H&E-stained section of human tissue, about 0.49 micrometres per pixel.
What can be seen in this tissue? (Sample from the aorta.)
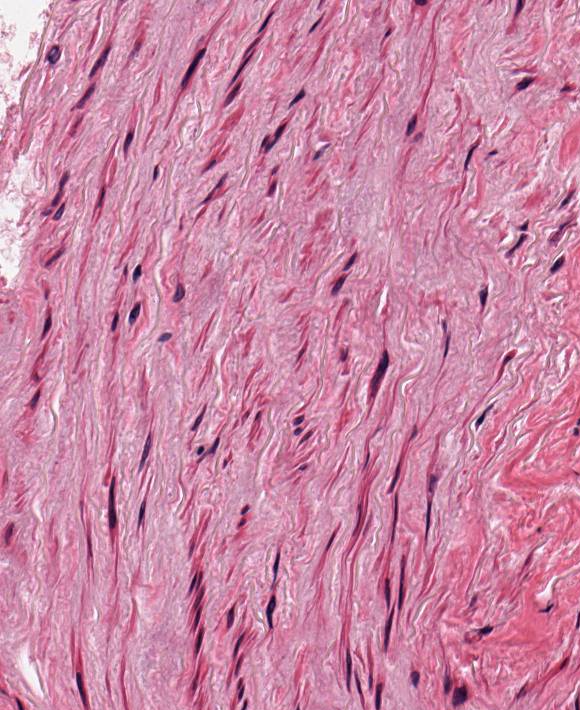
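Parallel fibre bundles, running roughly top to bottom across most of field. Fibres pink, wavy rather than straight. Nuclei dark, elongated, spindle-shaped; long axes along fibres. No distinct cytoplasm separable from surrounding fibres.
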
